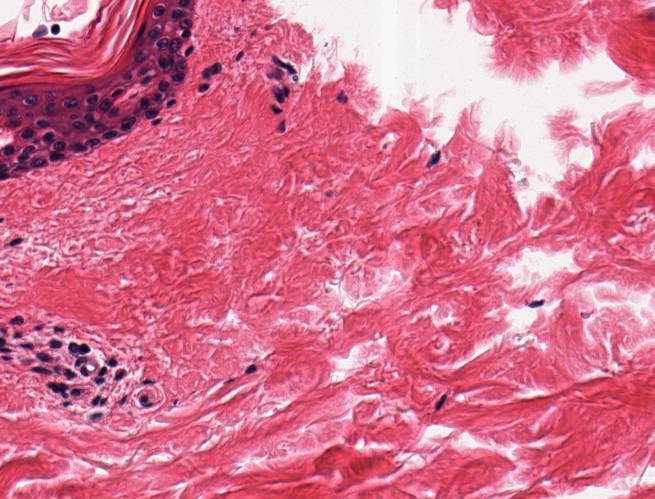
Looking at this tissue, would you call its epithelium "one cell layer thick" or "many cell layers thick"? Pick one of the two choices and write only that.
Many cell layers thick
